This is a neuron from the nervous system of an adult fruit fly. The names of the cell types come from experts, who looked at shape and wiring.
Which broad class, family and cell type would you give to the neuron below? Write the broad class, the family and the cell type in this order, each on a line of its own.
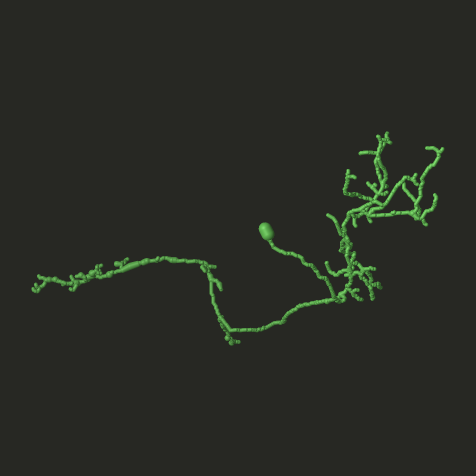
central-brain intrinsic neuron
hemilineage DM6_posterior
CB1997_b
